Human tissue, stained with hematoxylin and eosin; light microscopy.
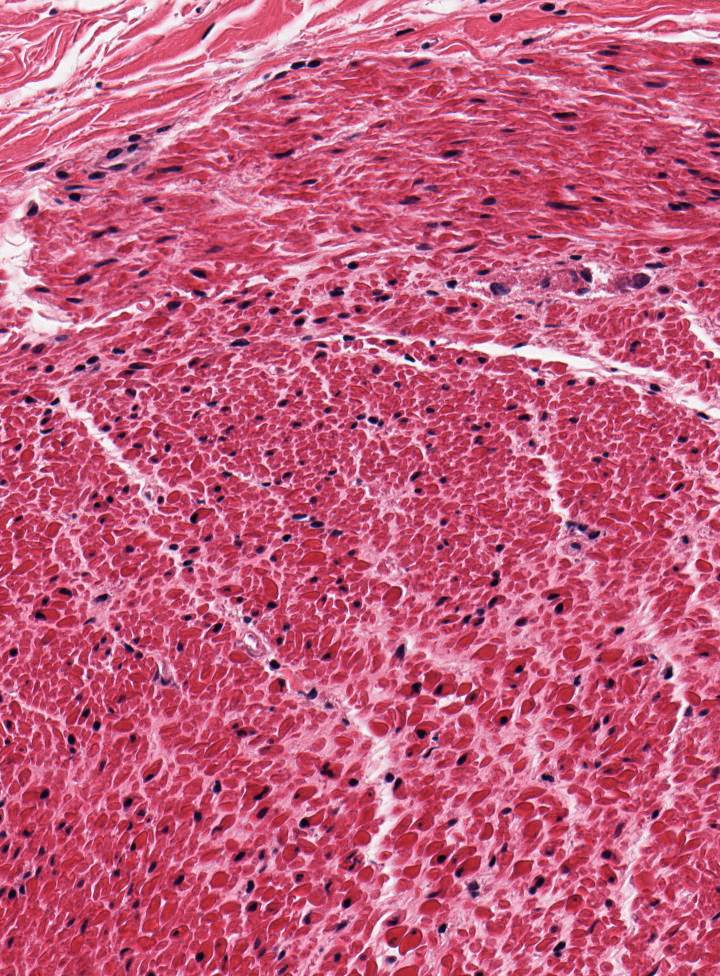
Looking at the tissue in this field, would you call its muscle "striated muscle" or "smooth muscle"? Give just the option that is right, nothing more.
Smooth muscle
